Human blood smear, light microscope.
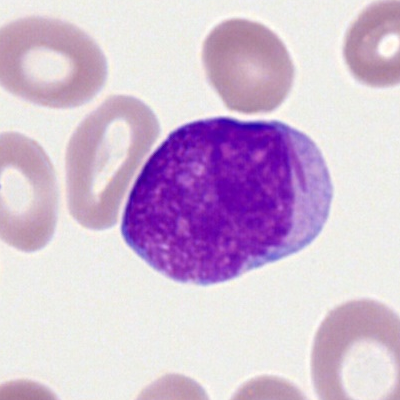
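Myeloblast in the middle of a stained human blood smear under the light microscope. Its outline is smooth and oval, and the nucleus fills most of the cell, so there's little cytoplasm left. The chromatin is finely granular purple with scattered small pale spots. What cytoplasm there is sits as a narrow crescent on the right side.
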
